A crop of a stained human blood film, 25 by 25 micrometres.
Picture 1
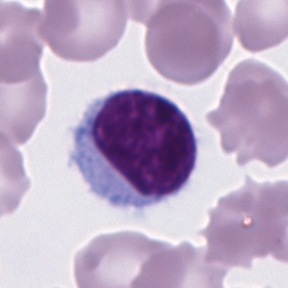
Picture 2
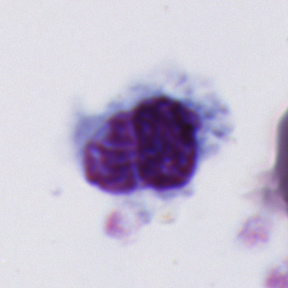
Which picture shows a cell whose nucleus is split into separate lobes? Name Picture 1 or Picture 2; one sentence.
The cell of picture 2 has its nucleus split into distinct segments.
